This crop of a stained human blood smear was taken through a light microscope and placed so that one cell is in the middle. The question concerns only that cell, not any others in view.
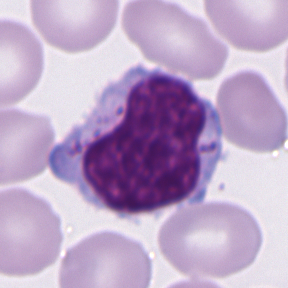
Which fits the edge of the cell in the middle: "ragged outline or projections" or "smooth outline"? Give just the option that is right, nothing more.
Ragged outline or projections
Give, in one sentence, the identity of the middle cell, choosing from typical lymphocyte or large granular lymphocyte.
For this crop, the cell in the middle is a large granular lymphocyte.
